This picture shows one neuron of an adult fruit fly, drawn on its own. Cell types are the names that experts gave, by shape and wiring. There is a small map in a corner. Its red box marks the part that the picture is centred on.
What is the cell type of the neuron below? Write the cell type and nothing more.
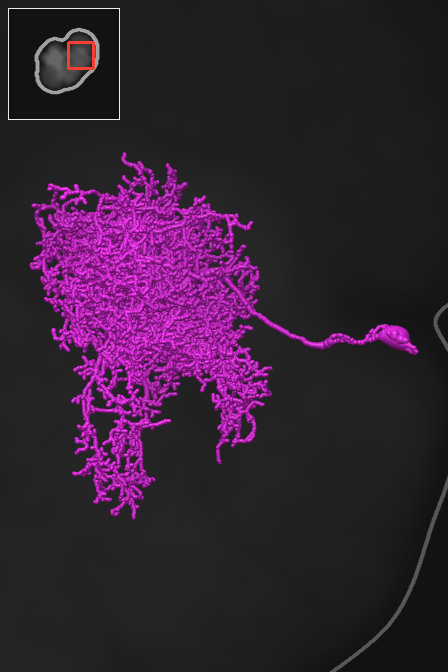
AVLP076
